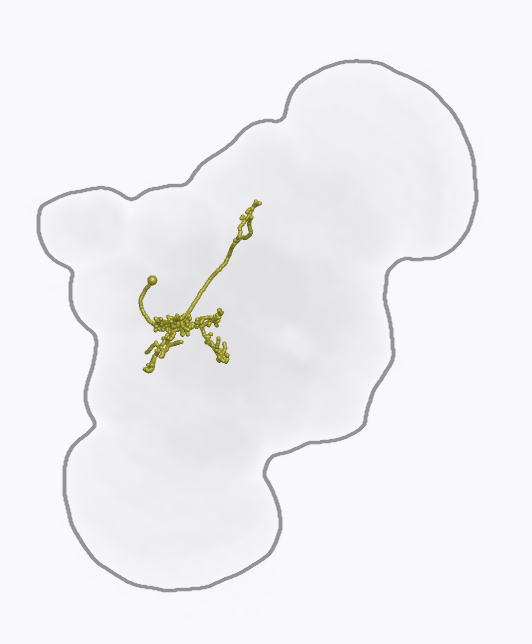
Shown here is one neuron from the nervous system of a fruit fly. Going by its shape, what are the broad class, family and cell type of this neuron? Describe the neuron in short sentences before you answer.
The cell body is on the left of the picture. As drawn here it is taller than it is wide. This is a central-brain intrinsic neuron. The family is hemilineage SMPp&v1_posterior. Its cell type is SMP448.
